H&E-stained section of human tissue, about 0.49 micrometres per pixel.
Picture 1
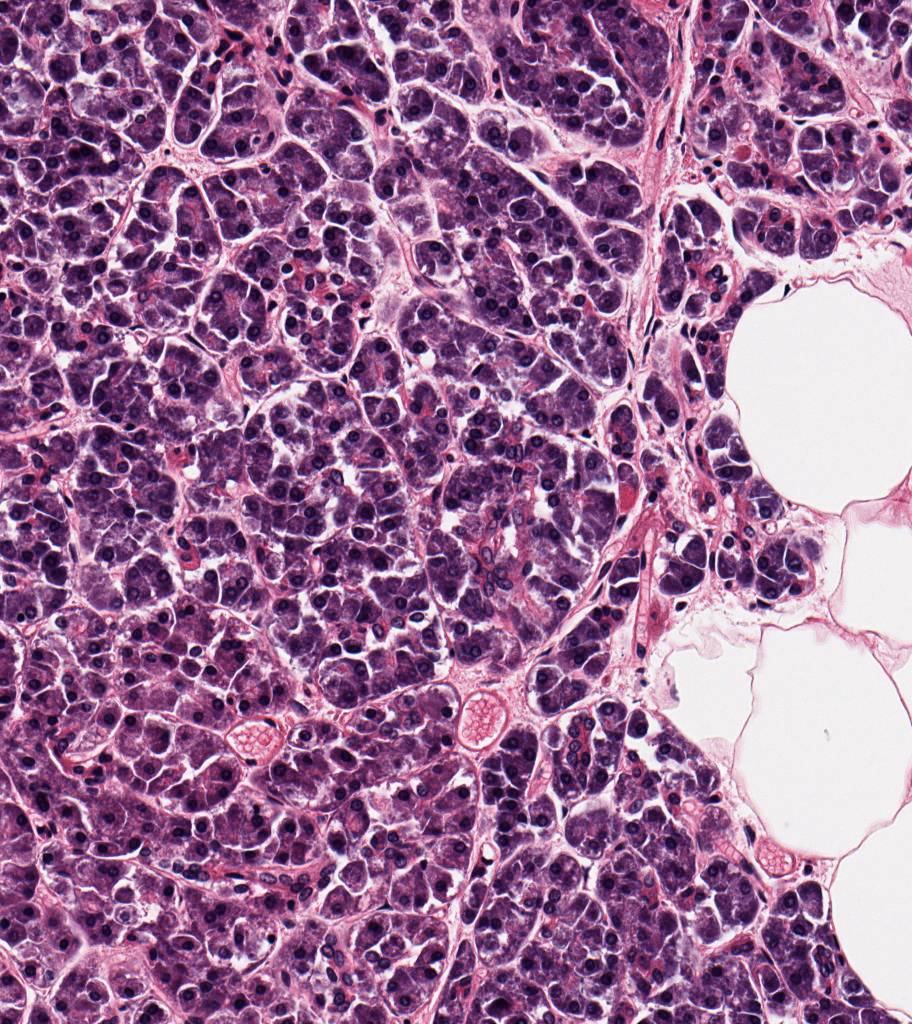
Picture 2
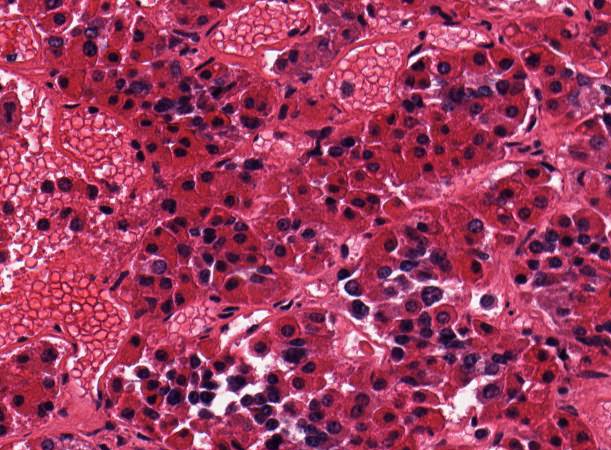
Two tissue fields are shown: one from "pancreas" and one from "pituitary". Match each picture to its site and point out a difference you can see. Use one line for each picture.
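Picture 1 shows tissue from the pancreas. The field is filled by closely packed acini grouped into lobules by thin pink septa.
Picture 2 shows tissue from the pituitary. No glandular lumens or tubules are formed by the cells anywhere in the field.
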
